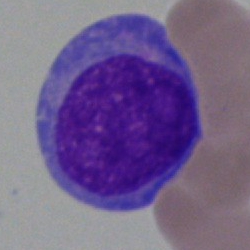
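Blast, the central cell in a stained human bone marrow smear. Its outline is oval and smooth, and the deep blue cytoplasm shows no granules; the cytoplasmic rim is widest on the upper left side of the nucleus.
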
